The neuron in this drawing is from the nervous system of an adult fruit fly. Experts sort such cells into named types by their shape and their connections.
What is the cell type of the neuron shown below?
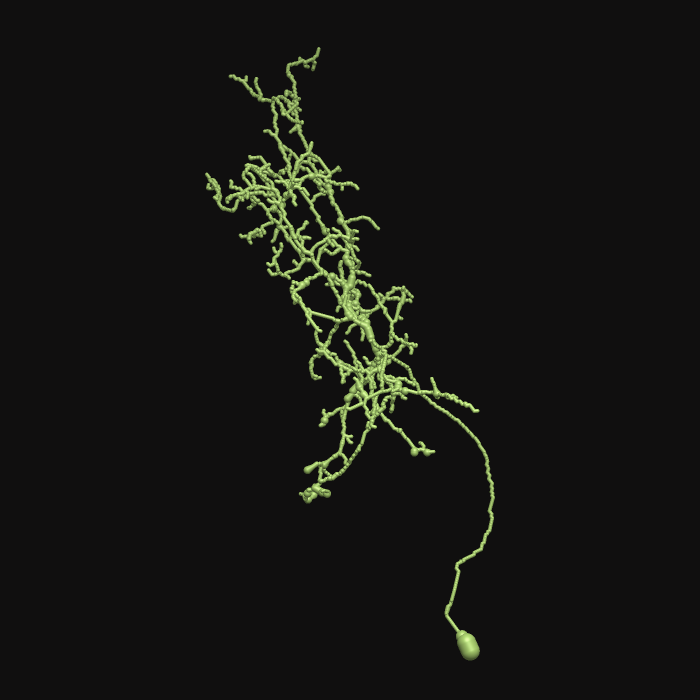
IN20A.22A044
